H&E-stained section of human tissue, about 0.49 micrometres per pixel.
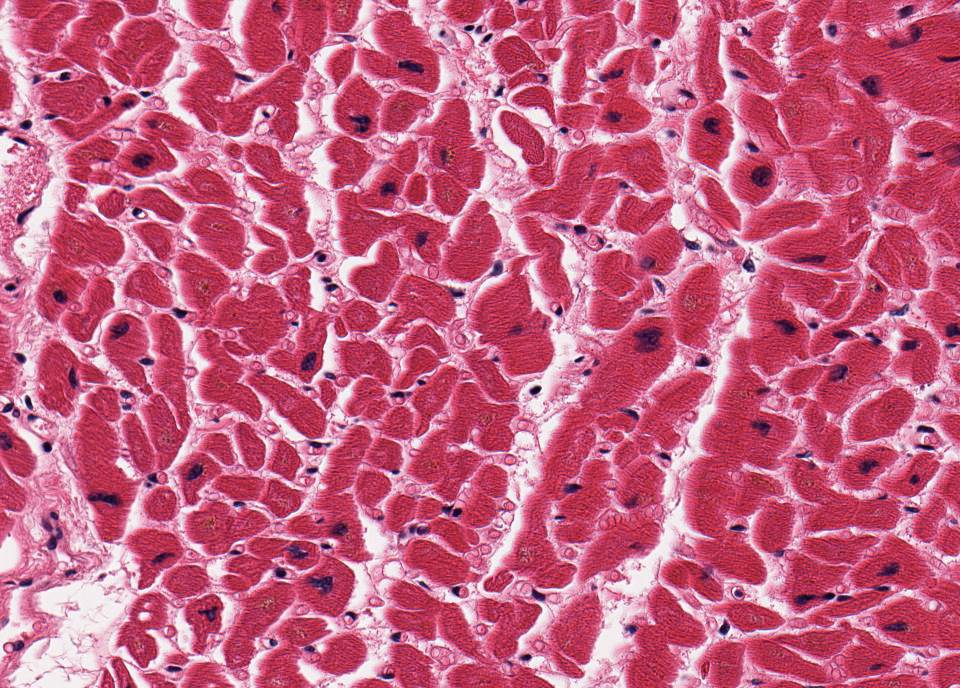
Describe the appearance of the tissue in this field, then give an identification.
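One nucleus per muscle fibre where a nucleus is seen, central in position. Cytoplasm deep, dense eosin red. Faint golden-brown granules in the centre of some fibres, beside the nucleus. Thin stroma between fibres holds many small round capillaries with flattened nuclei. This is left ventricle of the heart.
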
